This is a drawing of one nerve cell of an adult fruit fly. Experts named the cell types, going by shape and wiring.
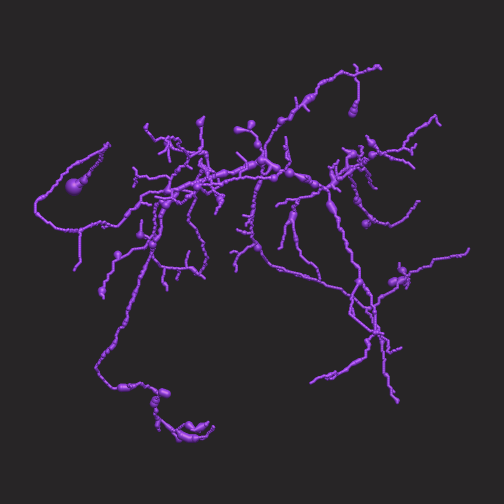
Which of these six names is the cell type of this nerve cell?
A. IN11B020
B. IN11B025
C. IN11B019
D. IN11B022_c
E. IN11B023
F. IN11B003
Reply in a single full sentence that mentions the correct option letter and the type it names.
Option E, which reads IN11B023, is the cell type of the nerve cell.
